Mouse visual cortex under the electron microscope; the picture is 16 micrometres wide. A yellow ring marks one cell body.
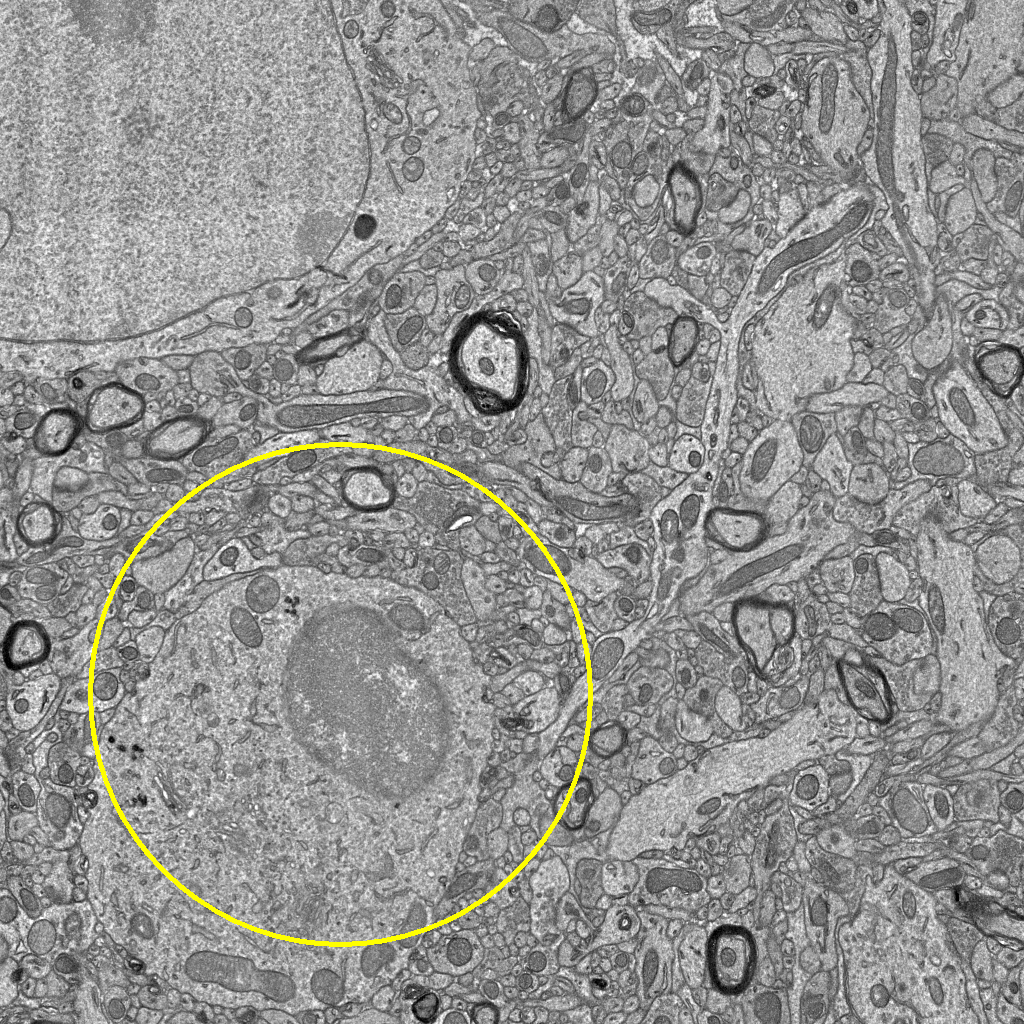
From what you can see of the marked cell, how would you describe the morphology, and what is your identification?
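First, the marked cell's nucleus: oval, wholly within the picture, long axis upper left to lower right. Second, its outline: smooth, with no deep folds. Third, a few oval mitochondria in the cytoplasm above and left of the nucleus. Fourth, small clusters of black granules in the cytoplasm on the body's left side. Name: oligodendrocyte.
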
